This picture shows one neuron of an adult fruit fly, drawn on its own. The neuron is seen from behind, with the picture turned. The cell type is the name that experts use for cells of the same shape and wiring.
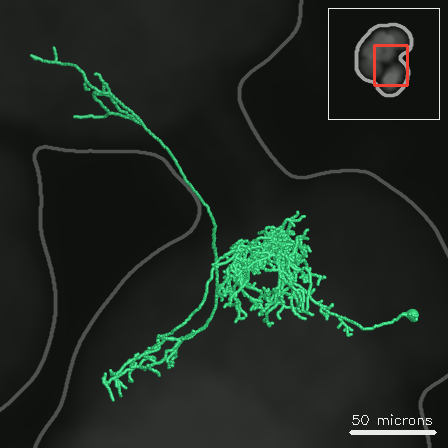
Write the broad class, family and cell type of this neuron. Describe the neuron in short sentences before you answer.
From left to right in the picture it spans about 250 microns. Dozens of branch ends can be seen. This is an ascending neuron. Its family is hemilineage 06A. The cell type is AN06A016.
